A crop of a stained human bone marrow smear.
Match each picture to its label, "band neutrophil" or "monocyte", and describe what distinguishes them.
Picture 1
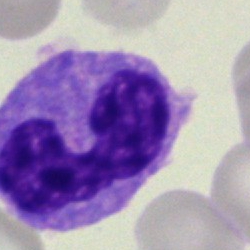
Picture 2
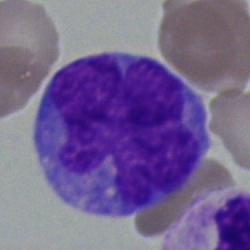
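Picture 1 shows the band neutrophil; picture 2 shows the monocyte. The band neutrophil's nucleus is bent into a horseshoe whose open side faces upward, whereas in the monocyte a deep cleft runs down into the nucleus from its top edge, and the nucleus fills most of the cell. Cytoplasm colour separates the two plainly: it is pale lilac-purple in picture 1 and pale blue in picture 2, where it forms its widest band at the lower left.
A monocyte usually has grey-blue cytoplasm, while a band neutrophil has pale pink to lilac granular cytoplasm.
The cytoplasm of the band neutrophil lacks coarse dark granules. At the margin, a small pale bulge projects from the upper-left edge of the band neutrophil, whereas the monocyte's surface is smooth with no projections.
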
